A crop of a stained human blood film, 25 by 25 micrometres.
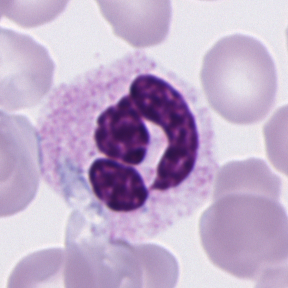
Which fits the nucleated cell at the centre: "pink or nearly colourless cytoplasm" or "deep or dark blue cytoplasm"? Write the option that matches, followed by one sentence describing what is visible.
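Pink or nearly colourless cytoplasm. The cytoplasm is abundant and pale pink.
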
